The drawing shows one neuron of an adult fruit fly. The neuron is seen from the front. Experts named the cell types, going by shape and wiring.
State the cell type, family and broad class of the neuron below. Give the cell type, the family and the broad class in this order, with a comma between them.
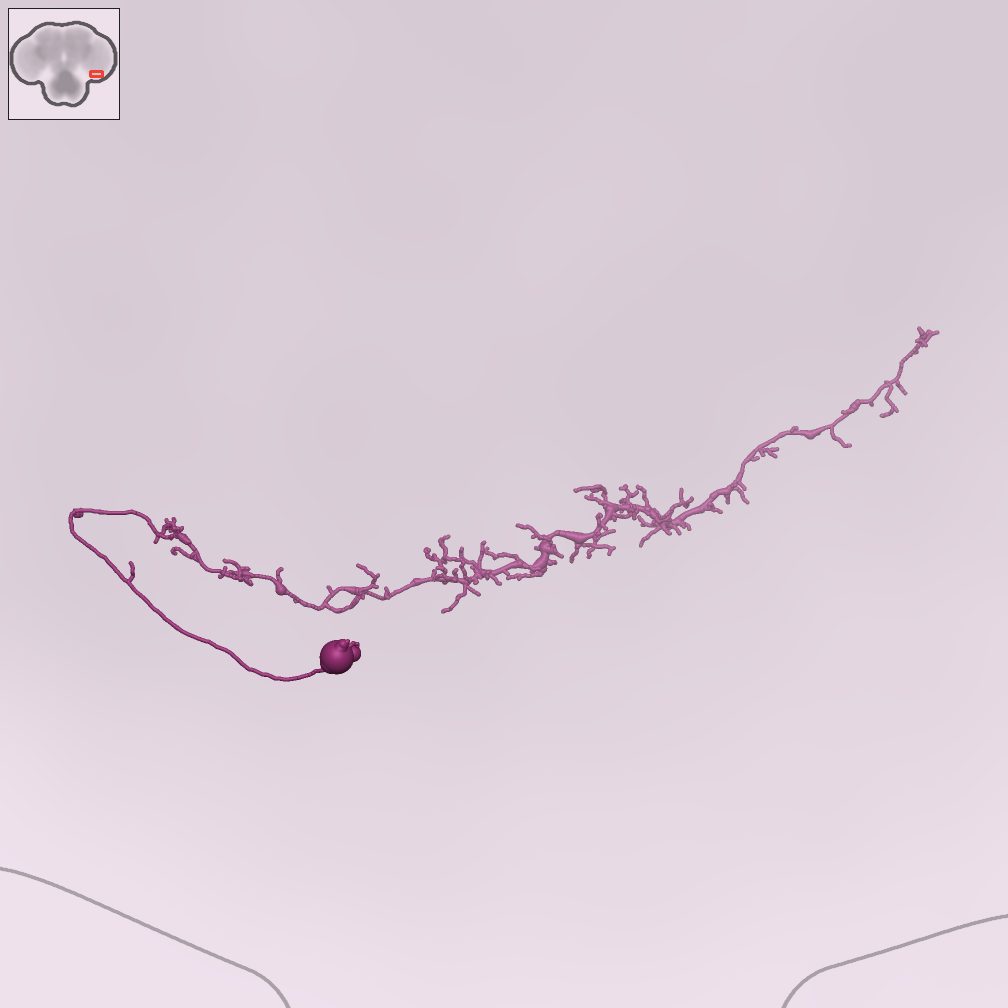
Dm3b, Dm, optic-lobe intrinsic neuron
